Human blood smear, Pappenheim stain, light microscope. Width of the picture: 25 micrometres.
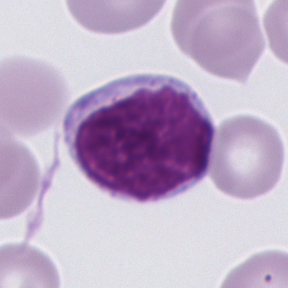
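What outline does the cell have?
Smooth and rounded, without indentations; the cell is about 14 by 11 micrometres.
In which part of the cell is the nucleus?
Off-centre, shifted toward the lower right; it is oval in outline and about 12 by 9 micrometres.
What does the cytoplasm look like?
A narrow pale grey-blue rim, widest along the upper left, containing no coarse granules.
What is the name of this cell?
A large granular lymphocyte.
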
